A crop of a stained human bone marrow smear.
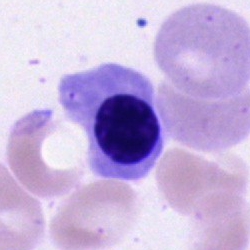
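Erythroblast. Chromatin dark purple, densely condensed; no nucleolus seen. Nucleus off-centre, bulk of cytoplasm extending toward upper left. Cytoplasm free of vacuoles.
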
